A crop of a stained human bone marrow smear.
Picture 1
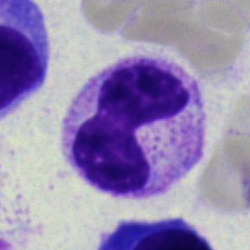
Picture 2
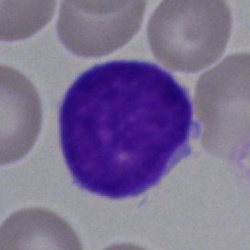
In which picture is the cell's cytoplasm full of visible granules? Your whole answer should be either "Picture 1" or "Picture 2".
Picture 1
